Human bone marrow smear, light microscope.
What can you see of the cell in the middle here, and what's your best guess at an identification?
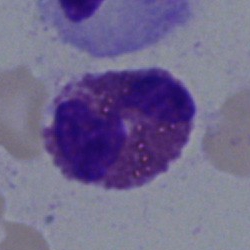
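The cell is roughly round, and its edge is finely bumpy. The darkest, bulkiest part of its nucleus lies on the left side. The cytoplasm is purplish and grainy in texture. Near the centre of the cell there is a small clear spot. This cell is an eosinophil.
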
